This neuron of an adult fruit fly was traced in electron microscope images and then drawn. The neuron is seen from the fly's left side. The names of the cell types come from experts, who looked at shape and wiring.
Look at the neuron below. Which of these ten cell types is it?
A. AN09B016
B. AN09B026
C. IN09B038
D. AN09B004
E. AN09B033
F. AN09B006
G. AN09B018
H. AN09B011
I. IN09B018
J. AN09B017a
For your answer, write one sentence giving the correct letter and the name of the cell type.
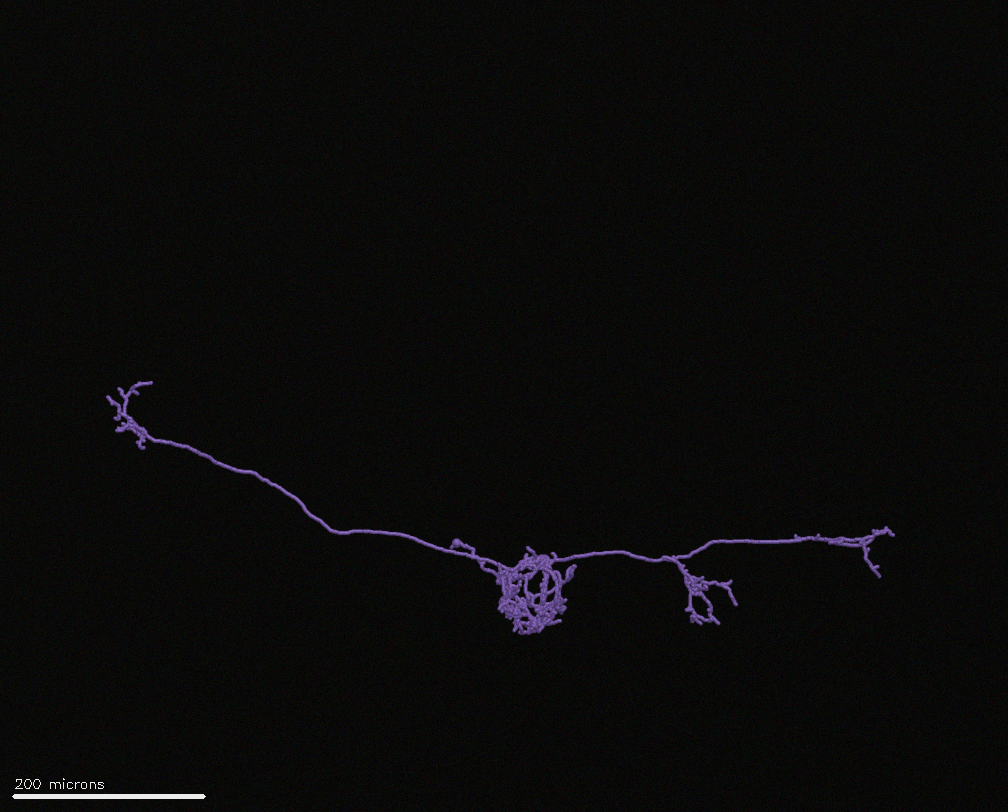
The neuron, by cell type, is AN09B006, option F.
